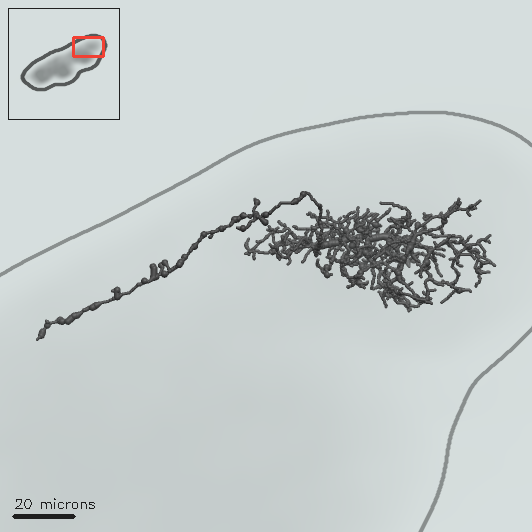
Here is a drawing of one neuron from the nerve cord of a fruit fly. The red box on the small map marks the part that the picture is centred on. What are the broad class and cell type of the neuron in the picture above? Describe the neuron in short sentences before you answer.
From left to right in the picture it spans about 160 microns. The picture shows dozens of branch ends. This is a nerve-cord intrinsic neuron. The cell type is INXXX357.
